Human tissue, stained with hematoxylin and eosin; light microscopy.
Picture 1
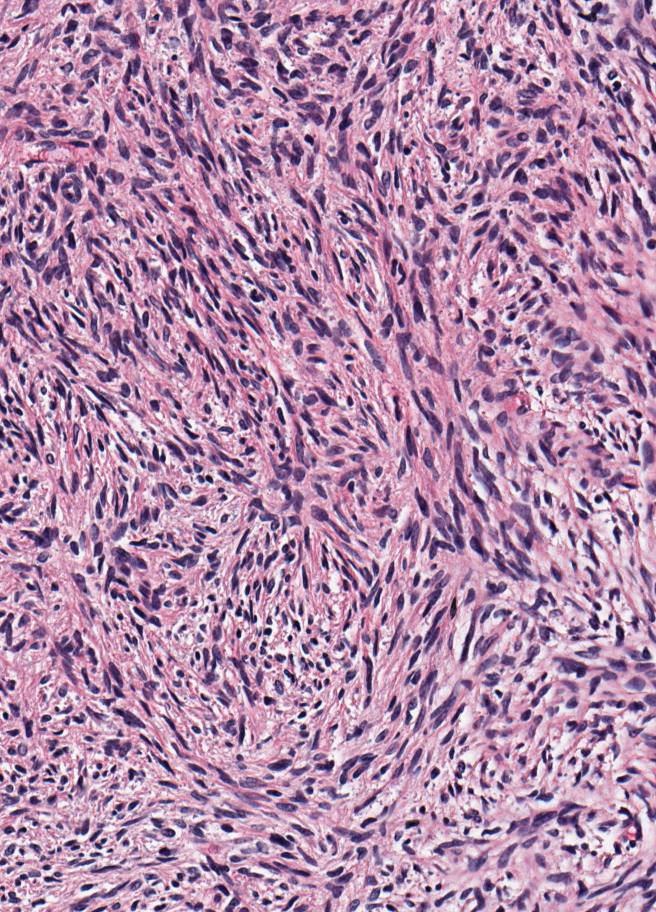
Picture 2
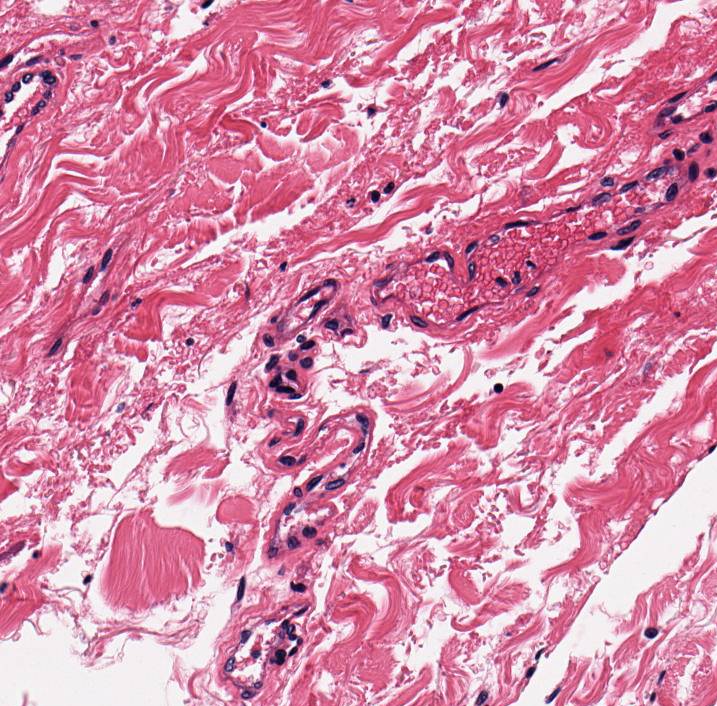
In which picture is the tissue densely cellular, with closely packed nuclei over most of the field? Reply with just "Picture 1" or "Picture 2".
Picture 1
